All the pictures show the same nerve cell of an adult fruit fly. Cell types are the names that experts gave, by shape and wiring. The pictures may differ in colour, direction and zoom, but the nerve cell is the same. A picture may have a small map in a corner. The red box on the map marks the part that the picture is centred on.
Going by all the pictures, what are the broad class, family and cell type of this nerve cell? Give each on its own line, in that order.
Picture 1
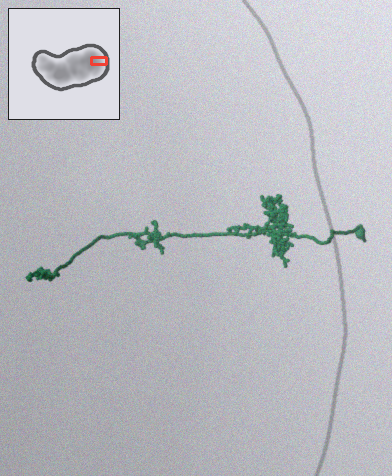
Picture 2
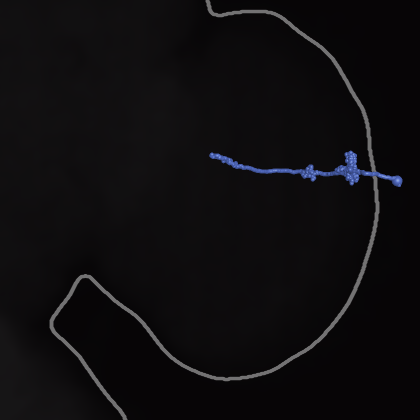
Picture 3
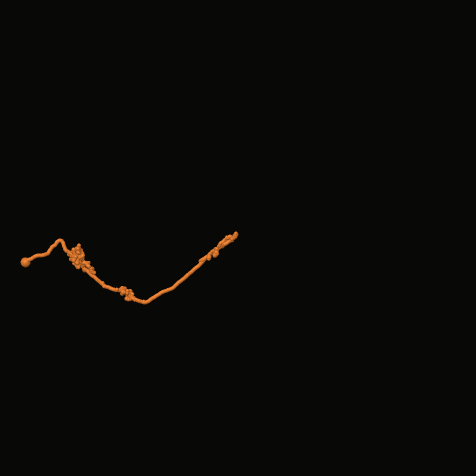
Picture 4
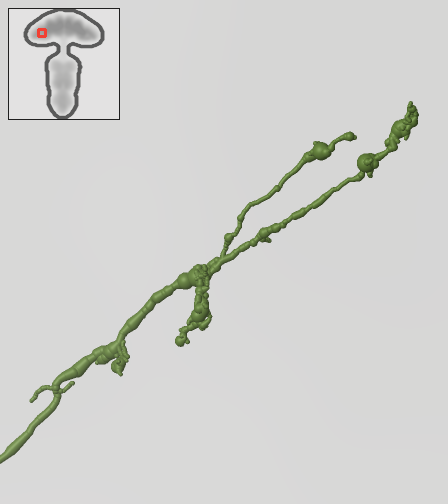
optic-lobe intrinsic neuron
Tm
Tm4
